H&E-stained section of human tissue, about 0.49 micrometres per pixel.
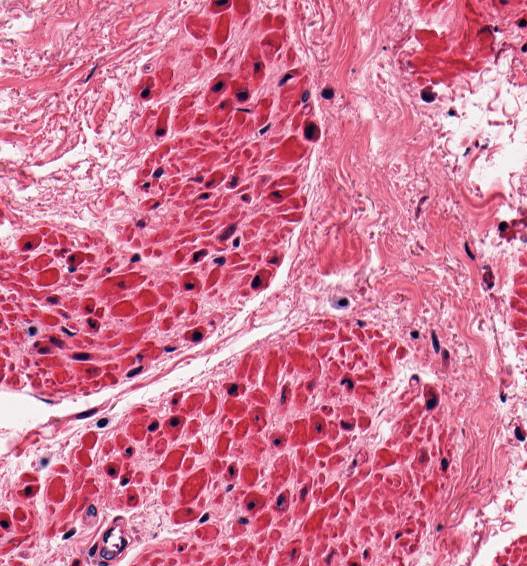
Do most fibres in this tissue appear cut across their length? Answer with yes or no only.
Yes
